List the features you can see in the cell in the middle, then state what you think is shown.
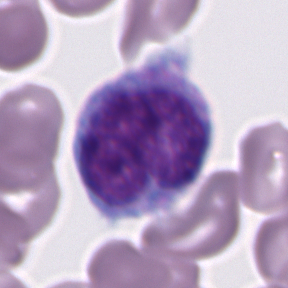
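The shape is roughly round, perhaps slightly oval. Its nucleus has a notch in the lower edge, so it looks partly split into two halves. At the top a small pale blue bulge of cytoplasm protrudes, and I can't see distinct granules. This is a monocyte.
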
